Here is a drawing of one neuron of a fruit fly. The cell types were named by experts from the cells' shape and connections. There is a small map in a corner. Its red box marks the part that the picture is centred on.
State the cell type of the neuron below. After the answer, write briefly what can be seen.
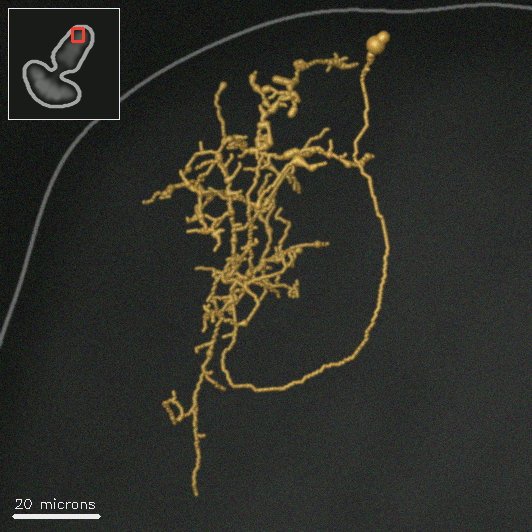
It is of cell type IN21A056. It is a nerve-cord intrinsic neuron. It is in the nerve cord and does not reach the brain. From top to bottom in the picture it spans about 110 microns. The picture shows dozens of branch ends.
